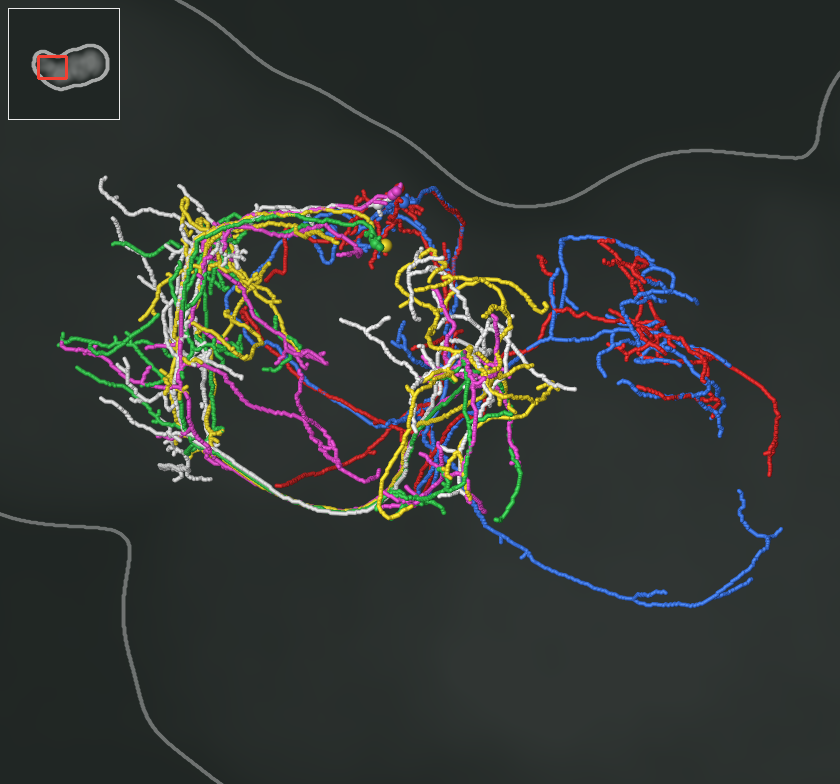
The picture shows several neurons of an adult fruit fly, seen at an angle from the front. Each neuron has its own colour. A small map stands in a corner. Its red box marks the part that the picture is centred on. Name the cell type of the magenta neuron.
IN17A105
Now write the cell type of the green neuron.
IN17A110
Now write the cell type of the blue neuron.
IN17A102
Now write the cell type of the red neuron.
IN17A103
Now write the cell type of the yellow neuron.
IN17A108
